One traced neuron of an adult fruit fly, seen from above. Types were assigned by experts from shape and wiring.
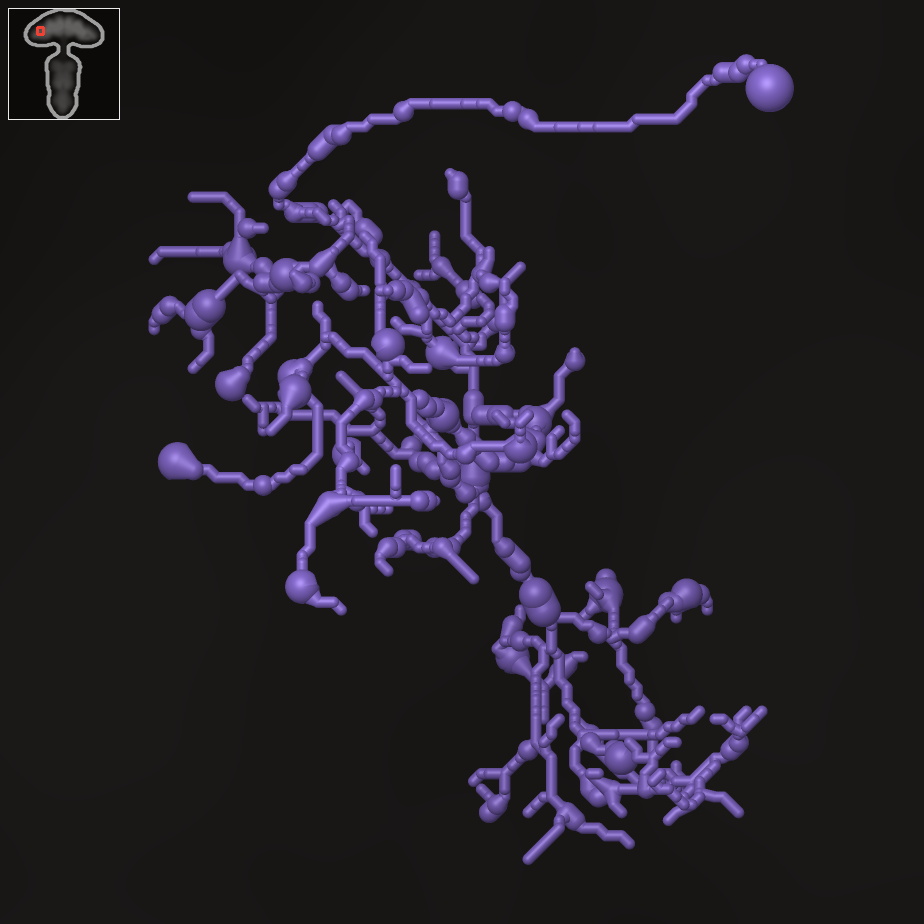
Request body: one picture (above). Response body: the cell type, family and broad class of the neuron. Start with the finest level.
Mi14; Mi; optic-lobe intrinsic neuron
